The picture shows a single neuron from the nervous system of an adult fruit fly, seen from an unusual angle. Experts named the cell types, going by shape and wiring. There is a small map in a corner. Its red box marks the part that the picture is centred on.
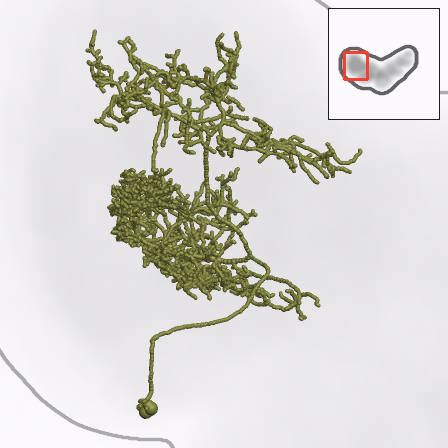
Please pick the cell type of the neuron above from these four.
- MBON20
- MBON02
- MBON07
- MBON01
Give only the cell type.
MBON20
